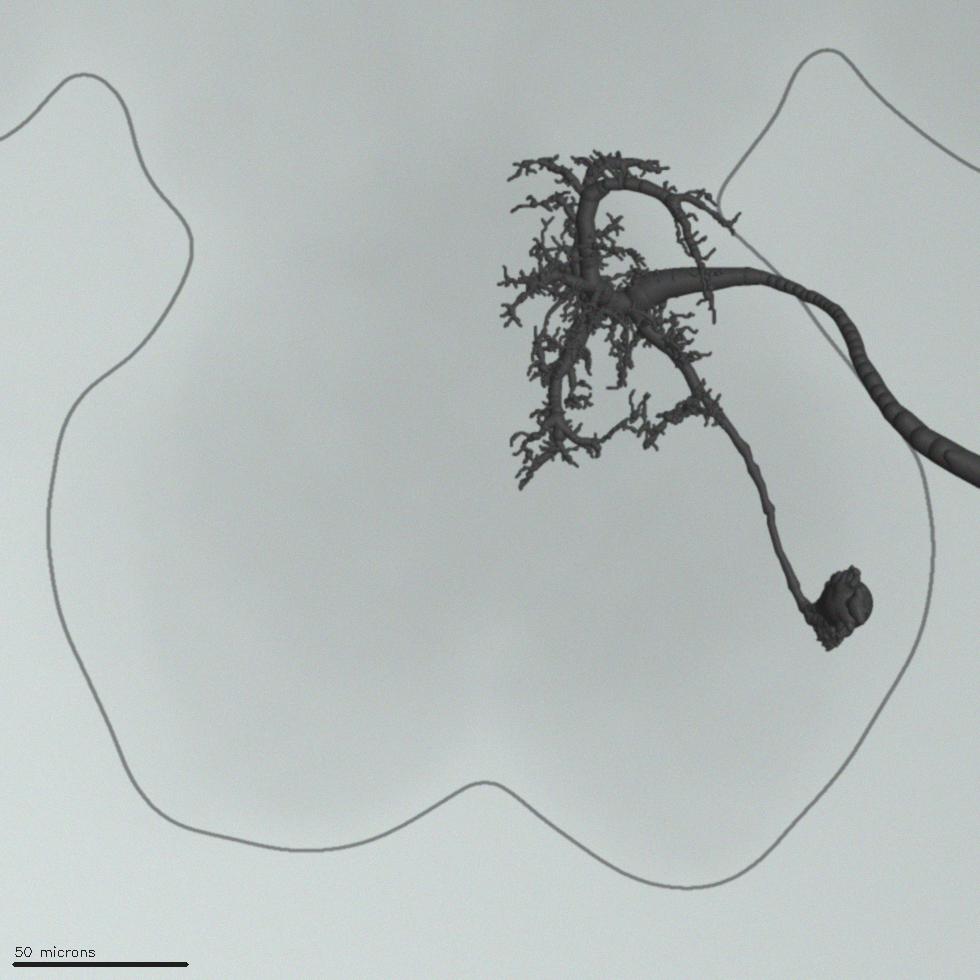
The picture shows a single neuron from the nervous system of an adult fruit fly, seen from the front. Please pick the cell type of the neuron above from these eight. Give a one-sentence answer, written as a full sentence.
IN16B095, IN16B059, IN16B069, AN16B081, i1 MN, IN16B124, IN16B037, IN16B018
The cell type name for this neuron is i1 MN.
